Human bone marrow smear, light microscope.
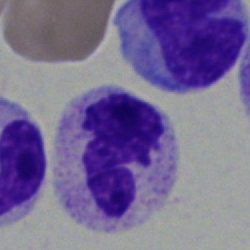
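Segmented neutrophil in a stained bone marrow smear: look at the cell in the middle. Its outline is smooth, round to slightly oval. Follow the nucleus round and you will find it irregular, with a deep notch cutting in from its right side. The chromatin is dark purple and coarsely clumped, and there are no nucleoli to be seen.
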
